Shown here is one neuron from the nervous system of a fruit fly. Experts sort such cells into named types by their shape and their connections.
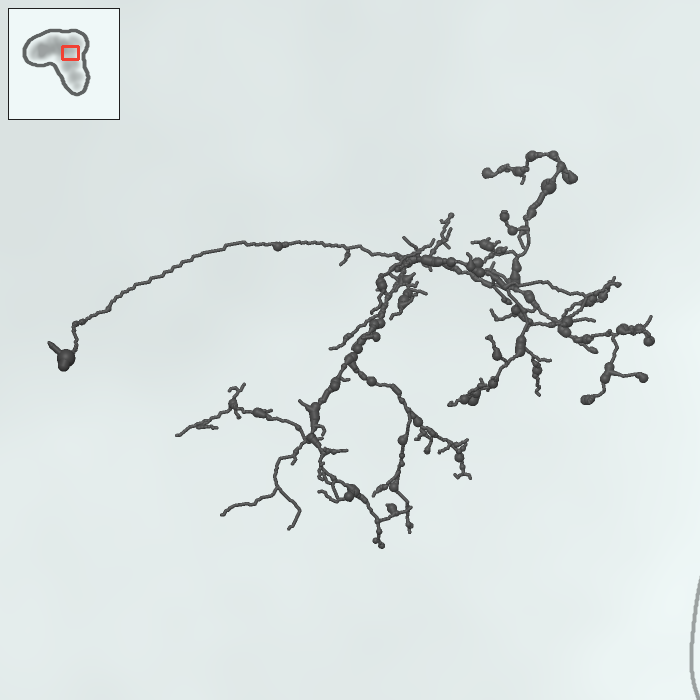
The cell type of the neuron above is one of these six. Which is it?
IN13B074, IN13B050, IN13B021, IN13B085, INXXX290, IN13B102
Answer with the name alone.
IN13B050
